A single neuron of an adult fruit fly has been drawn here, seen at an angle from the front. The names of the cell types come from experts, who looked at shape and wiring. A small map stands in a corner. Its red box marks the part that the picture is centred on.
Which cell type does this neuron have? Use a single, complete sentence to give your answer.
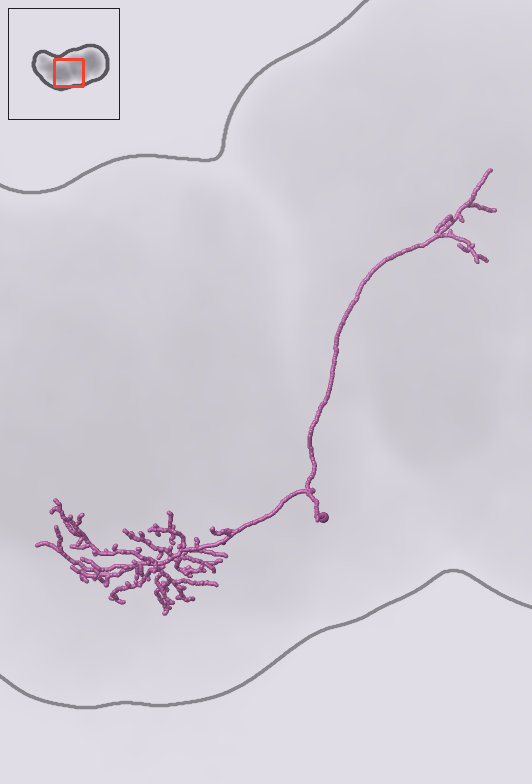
The cell type given to this neuron is MeVP7.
